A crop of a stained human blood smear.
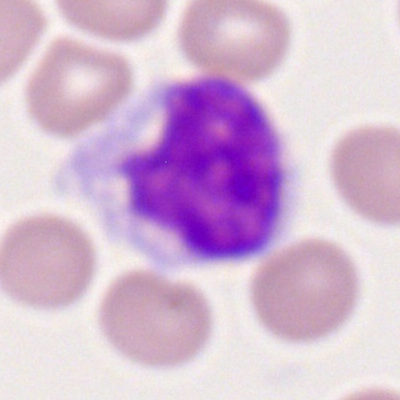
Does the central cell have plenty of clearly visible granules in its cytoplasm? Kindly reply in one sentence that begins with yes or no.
No, the cell shows no granules in its cytoplasm.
